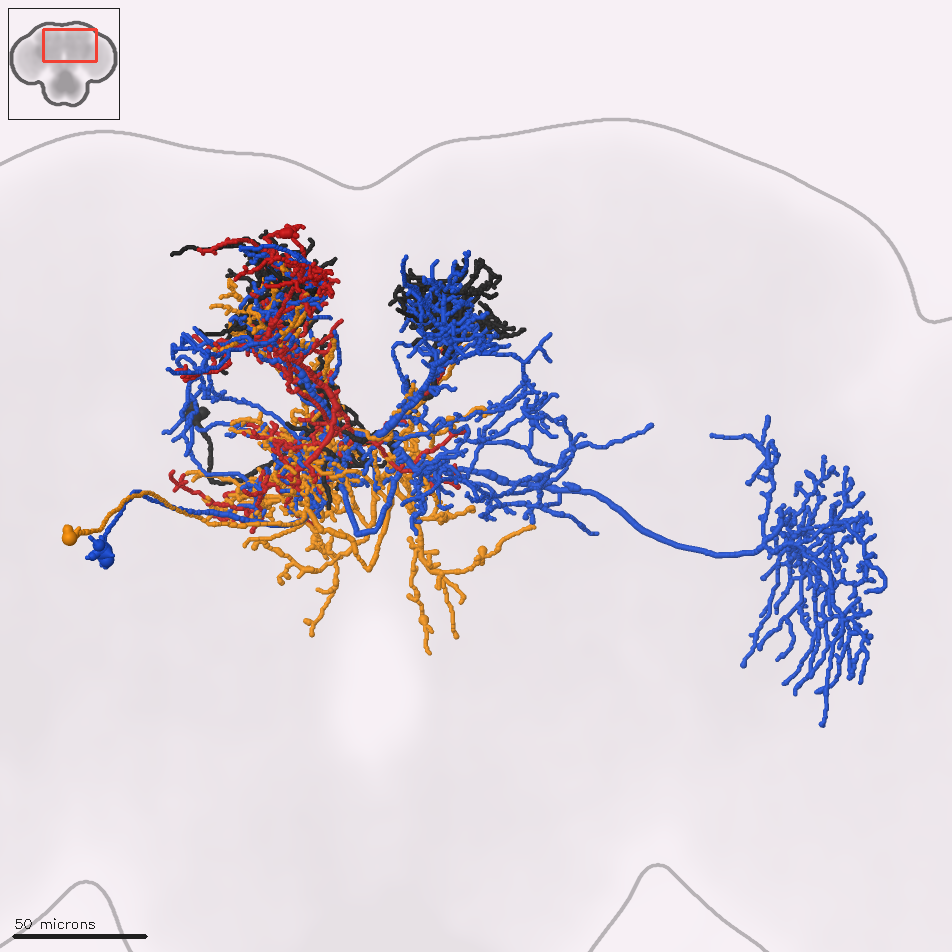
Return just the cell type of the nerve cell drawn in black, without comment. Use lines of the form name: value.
cell type: SMPp&v1B_M02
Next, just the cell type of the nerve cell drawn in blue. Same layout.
cell type: LoVC3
